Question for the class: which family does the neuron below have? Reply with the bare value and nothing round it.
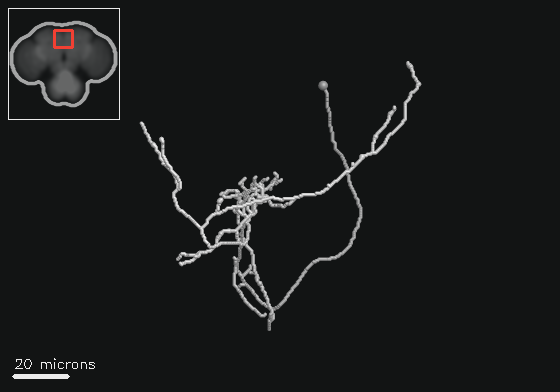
class CX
